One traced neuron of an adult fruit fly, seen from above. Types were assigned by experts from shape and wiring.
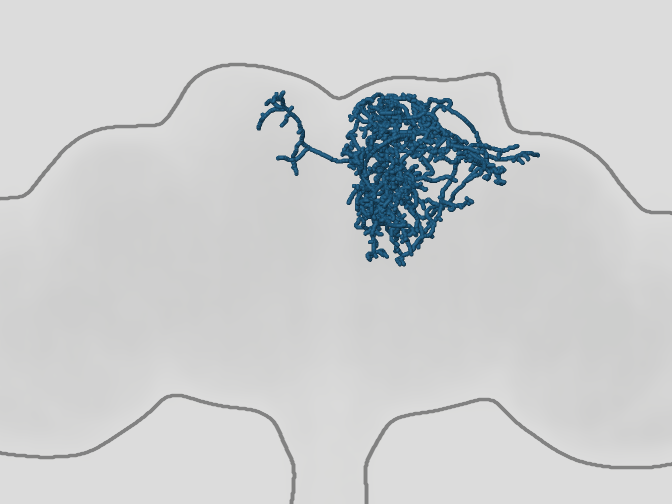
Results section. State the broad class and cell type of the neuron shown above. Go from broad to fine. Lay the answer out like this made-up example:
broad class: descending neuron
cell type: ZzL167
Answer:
broad class: central-brain intrinsic neuron
cell type: SMP109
